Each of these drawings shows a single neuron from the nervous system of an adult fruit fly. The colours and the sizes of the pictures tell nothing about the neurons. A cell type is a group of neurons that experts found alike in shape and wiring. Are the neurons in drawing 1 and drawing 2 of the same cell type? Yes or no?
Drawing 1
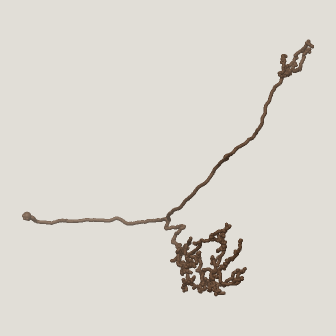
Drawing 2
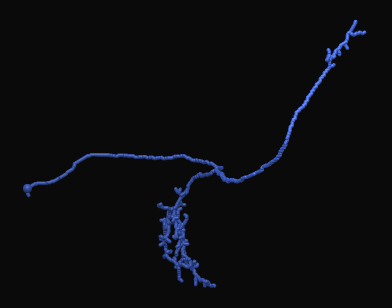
yes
